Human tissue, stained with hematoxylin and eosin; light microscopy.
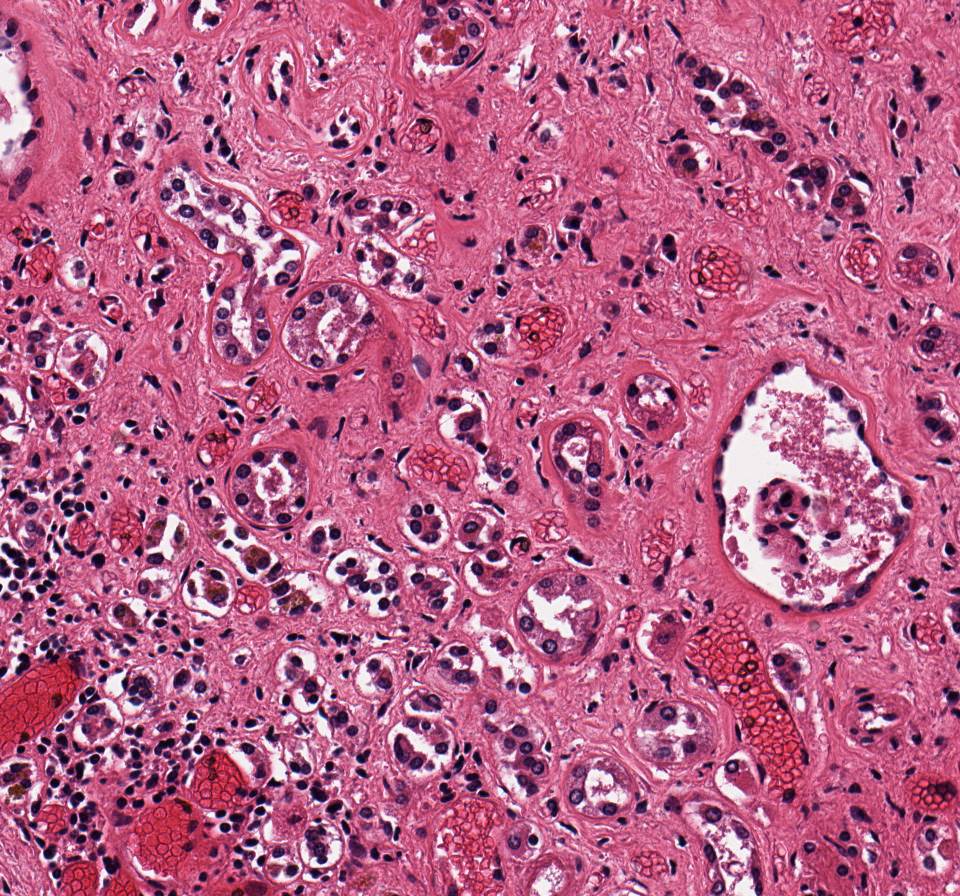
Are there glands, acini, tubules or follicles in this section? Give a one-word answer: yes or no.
Yes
